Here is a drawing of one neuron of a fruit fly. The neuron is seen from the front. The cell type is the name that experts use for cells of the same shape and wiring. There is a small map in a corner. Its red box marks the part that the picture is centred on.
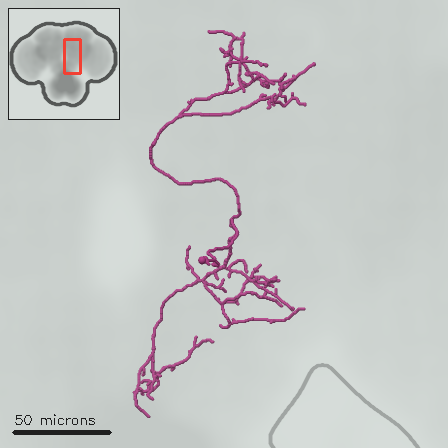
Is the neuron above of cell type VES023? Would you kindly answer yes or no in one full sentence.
No, in cell type terms the neuron is not VES023 but another type.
